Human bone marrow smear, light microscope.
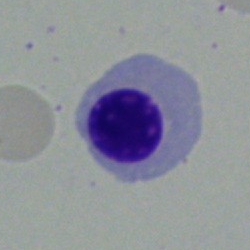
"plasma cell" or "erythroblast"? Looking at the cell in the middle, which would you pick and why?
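Erythroblast.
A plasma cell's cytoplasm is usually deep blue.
Cytoplasm here pale greyish blue, not deep blue. Nucleus off-centre toward the left; cytoplasm rim widest on the right of the nucleus. Chromatin dense, dark purple, with a few small paler patches.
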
